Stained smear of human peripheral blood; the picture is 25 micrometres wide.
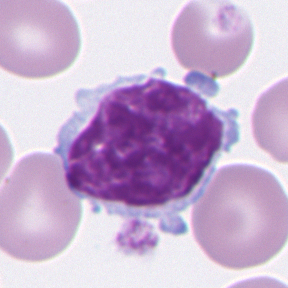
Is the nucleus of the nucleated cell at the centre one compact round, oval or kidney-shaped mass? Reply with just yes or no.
Yes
